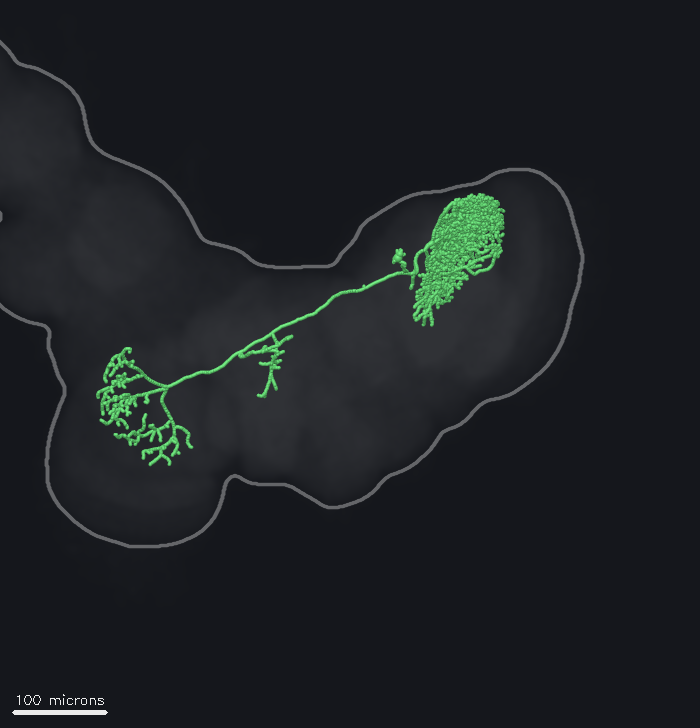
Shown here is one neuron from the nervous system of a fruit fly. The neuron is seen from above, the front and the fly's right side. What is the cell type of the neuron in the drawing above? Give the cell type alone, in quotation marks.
"LPT50"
